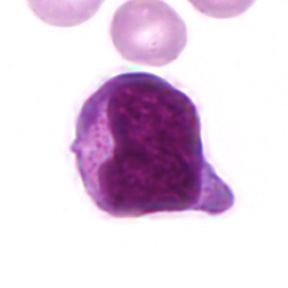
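Atypical promyelocyte, described point by point. First, a small knob protrudes from the middle of the left edge. Second, the nucleus is large, roughly squarish, and fills most of the cell. Third, the widest zone of cytoplasm lies left of the nucleus, where it is pale lilac-pink.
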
